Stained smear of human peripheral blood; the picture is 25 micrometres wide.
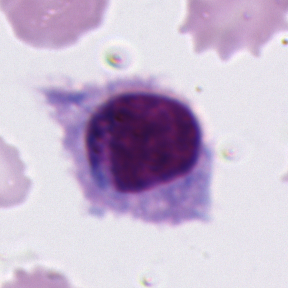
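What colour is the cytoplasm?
Pale greyish-blue, as far as I can see, and I find no clear vacuoles in it.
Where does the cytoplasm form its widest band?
On the left and lower sides of the nucleus.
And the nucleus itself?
About 10 micrometres across, filling about 50% of the cell's area, with chromatin that stains dense dark purple.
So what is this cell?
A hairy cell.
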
